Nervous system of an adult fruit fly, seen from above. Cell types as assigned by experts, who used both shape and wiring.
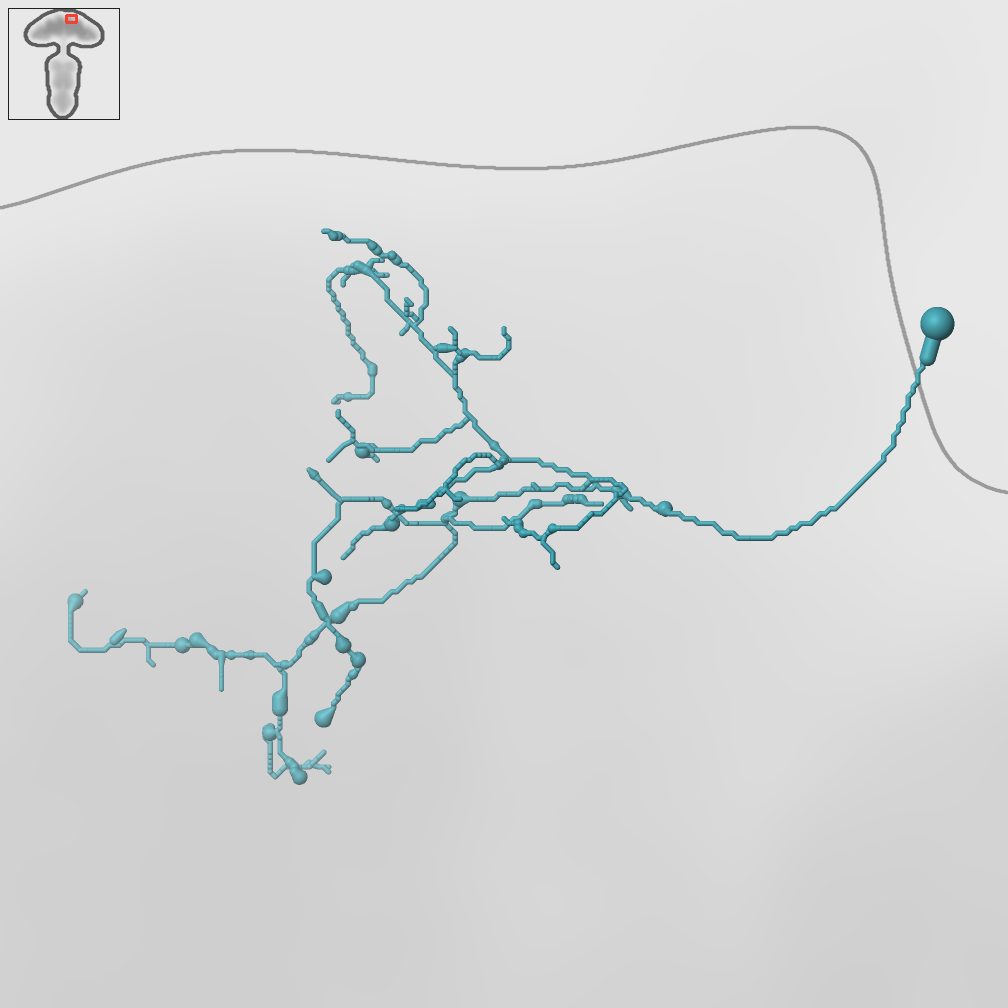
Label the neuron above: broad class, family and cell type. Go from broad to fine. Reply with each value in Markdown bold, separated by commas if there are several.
**central-brain intrinsic neuron**, **hemilineage ALl1_dorsal**, **CB1824**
